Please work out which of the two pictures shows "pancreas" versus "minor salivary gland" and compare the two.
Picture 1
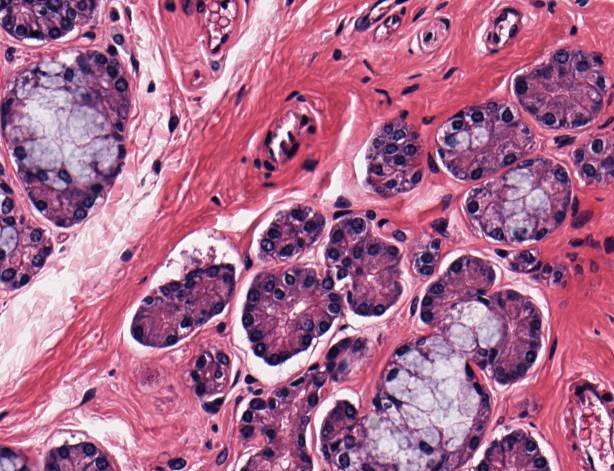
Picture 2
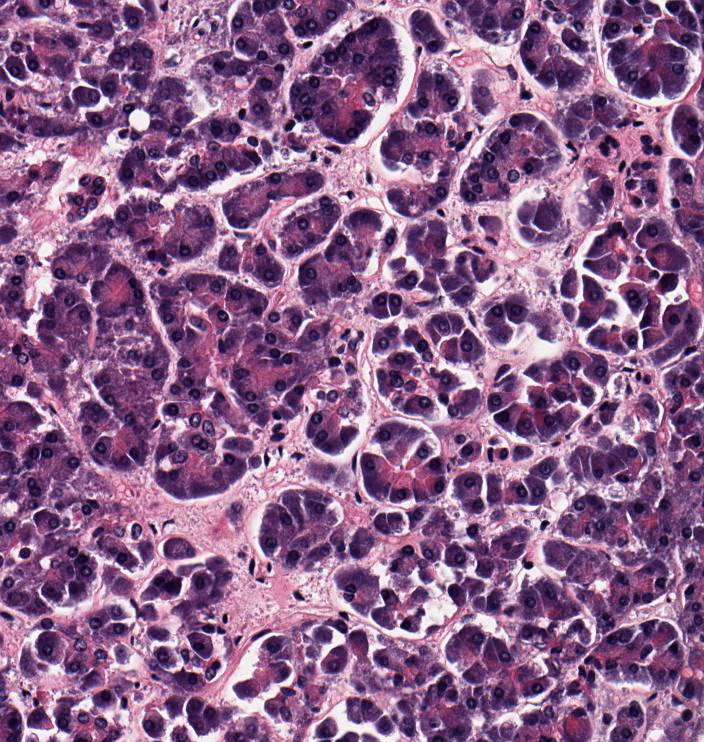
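Picture 1 is the minor salivary gland and picture 2 the pancreas. Check one, the cells: picture 1 has pale mucous and darker serous cells sharing acini, the darker at the periphery of the pale. Picture 2 has polygonal cells in rounded nests parted by thin stromal strands, their abundant granular cytoplasm purple toward each nest's edges and pinker toward its centre.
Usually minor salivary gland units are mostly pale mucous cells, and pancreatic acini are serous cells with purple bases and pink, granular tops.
Check two, nuclei: small, dark and pressed to cell bases in picture 1's pale acini; fairly uniform in size, and toward the outer rim in many nests, in picture 2. Check three, surroundings: picture 1 has wavy pink collagen in parallel bundles with scattered small dark nuclei, and no fat cells.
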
